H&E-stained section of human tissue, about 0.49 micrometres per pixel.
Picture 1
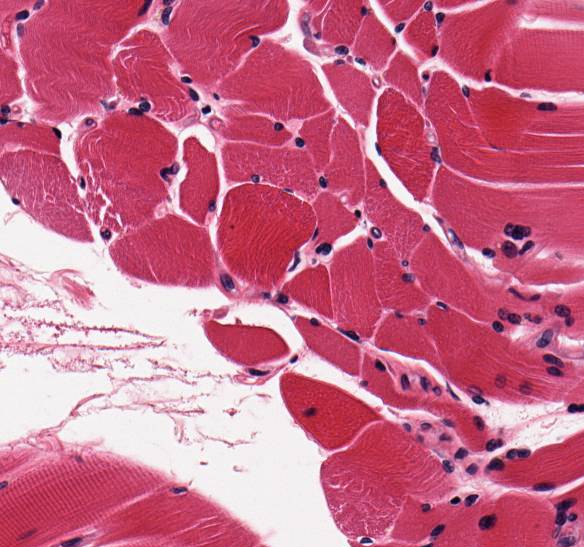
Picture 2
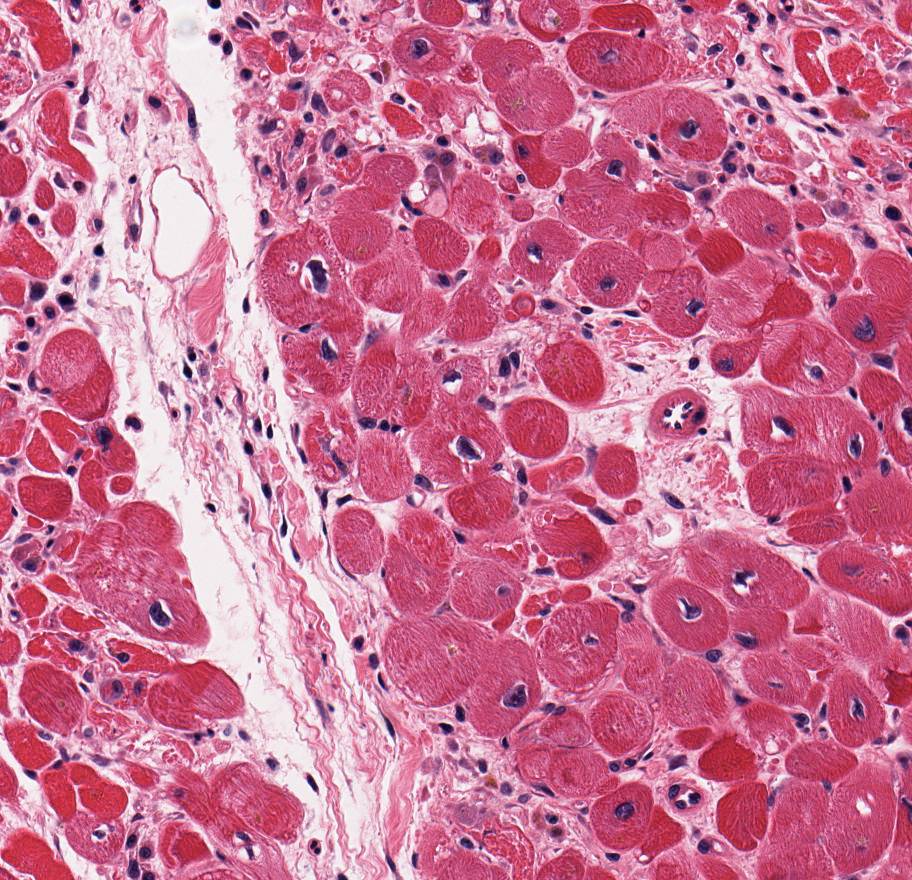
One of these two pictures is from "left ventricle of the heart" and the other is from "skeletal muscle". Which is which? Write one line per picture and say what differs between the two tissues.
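The field in picture 1 comes from the skeletal muscle. The muscle fibre nuclei lie at the edges of the fibres rather than in their centres.
The field in picture 2 comes from the left ventricle of the heart. Where a fibre shows its nucleus, there is a single nucleus lying in the centre of the fibre.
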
